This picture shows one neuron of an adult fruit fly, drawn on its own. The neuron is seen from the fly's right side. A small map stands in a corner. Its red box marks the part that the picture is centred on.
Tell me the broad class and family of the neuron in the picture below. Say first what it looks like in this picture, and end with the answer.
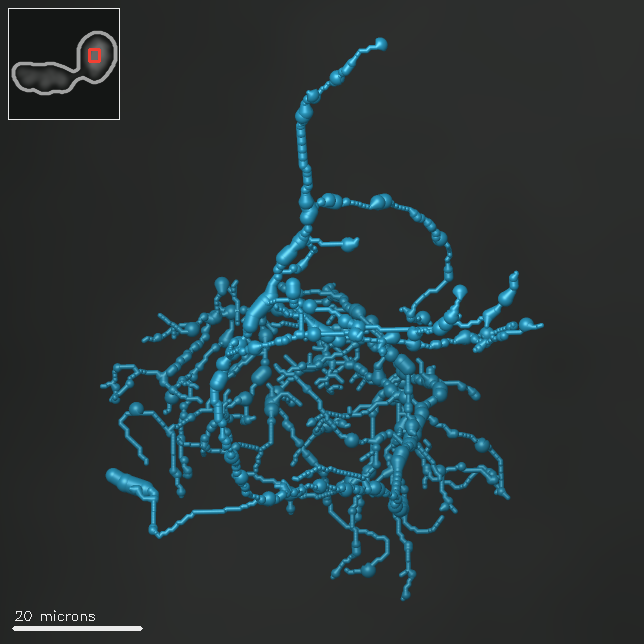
The cell body is at the lower left of the picture. By the scale bar it is about 90 microns tall in this view. Dozens of branch ends can be seen. Its broad class is visual projection neuron. Its family is hemilineage VPNp&v1_ventral.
